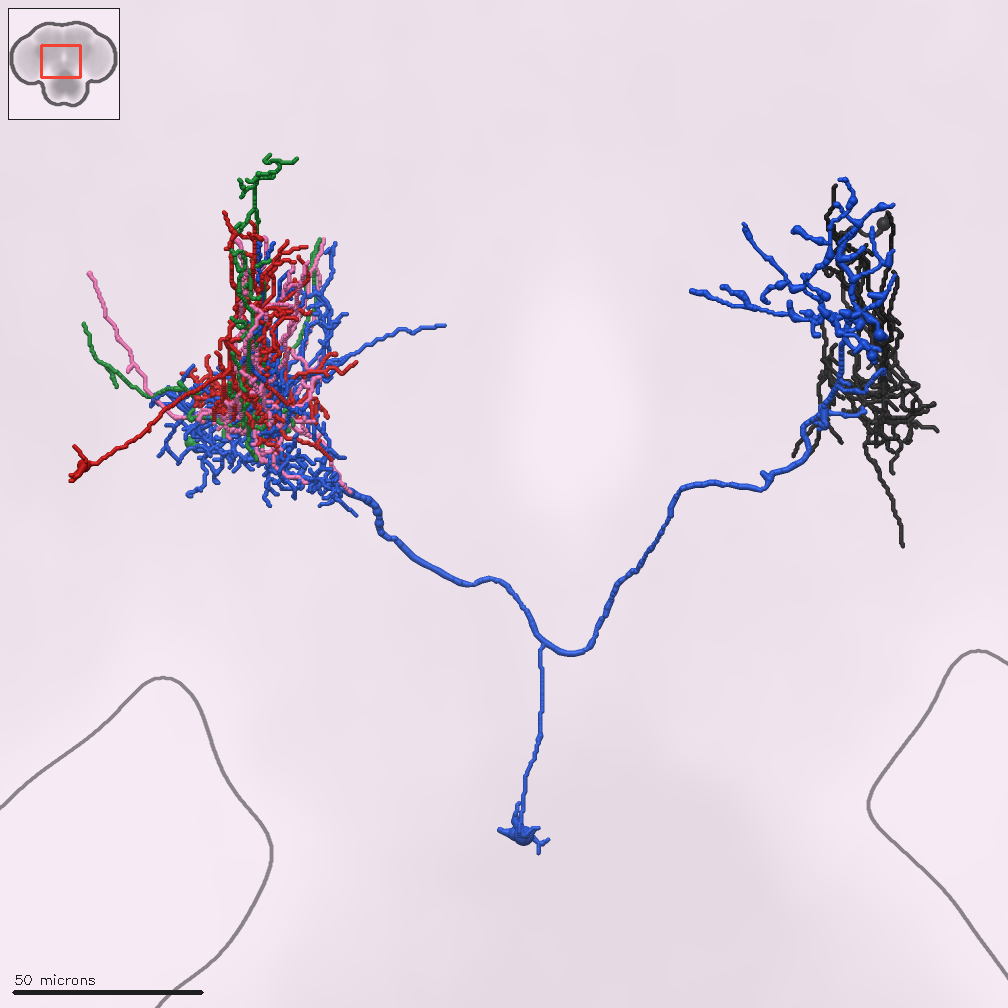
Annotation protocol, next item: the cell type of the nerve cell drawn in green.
WED157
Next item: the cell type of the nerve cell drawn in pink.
CB1339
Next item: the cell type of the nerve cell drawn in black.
WED152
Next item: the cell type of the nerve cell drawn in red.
WED018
